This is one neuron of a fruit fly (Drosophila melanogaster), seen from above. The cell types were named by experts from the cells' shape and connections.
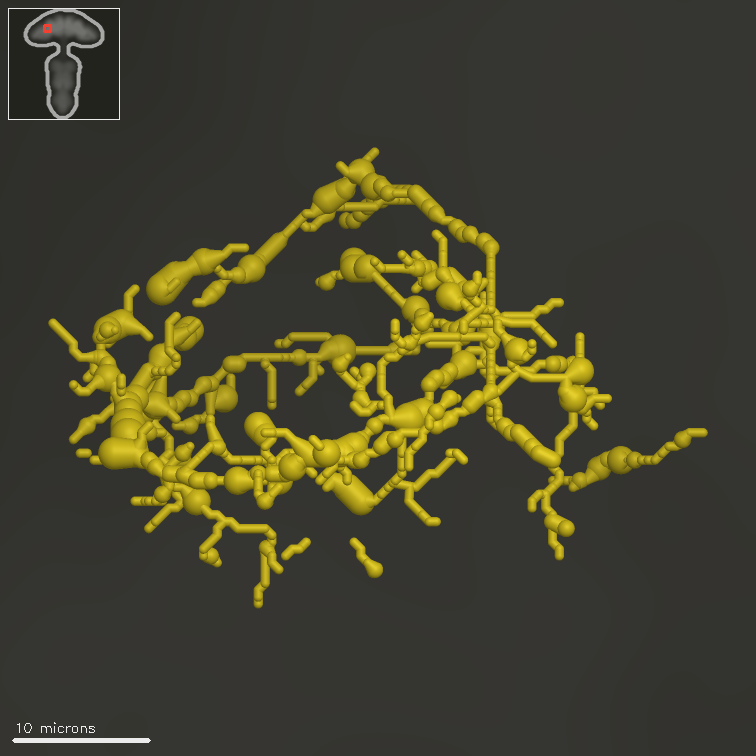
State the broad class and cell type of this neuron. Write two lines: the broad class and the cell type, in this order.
central-brain intrinsic neuron
LH005m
